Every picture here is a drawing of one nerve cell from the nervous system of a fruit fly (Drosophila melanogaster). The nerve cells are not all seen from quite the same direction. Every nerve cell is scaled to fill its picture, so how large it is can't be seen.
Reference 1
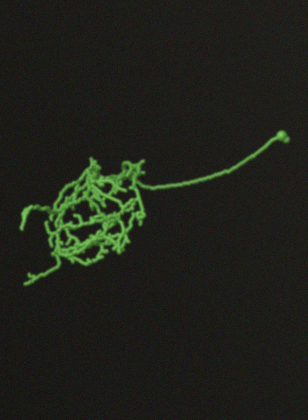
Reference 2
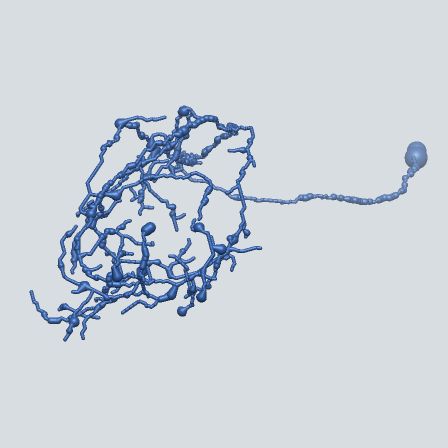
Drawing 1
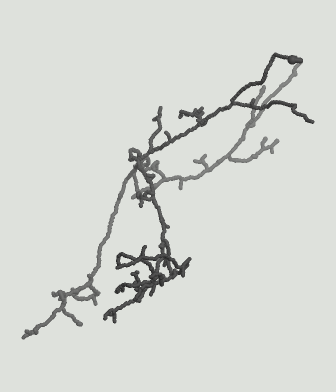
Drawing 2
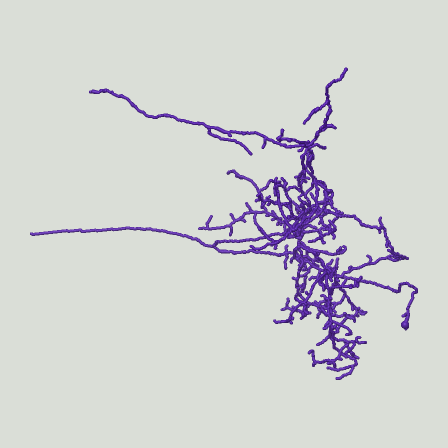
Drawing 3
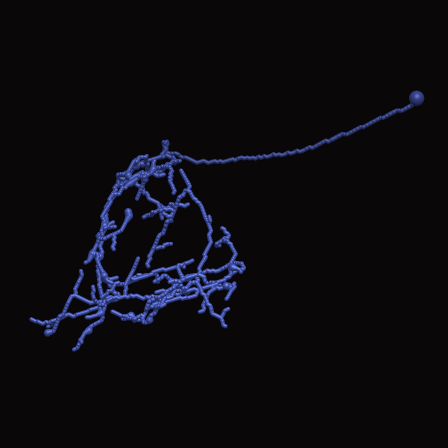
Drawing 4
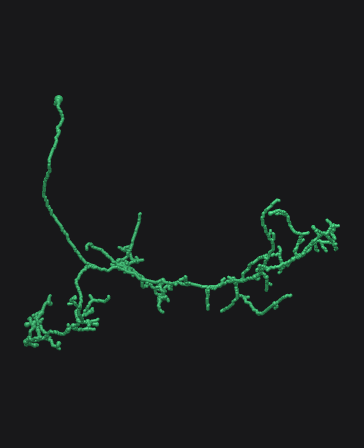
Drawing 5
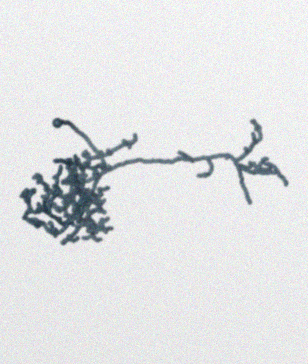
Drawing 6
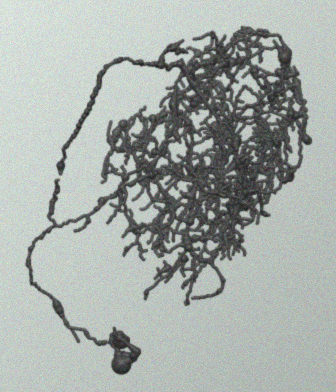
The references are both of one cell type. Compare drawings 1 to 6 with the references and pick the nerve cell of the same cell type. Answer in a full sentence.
The nerve cell in drawing 3 is of the same cell type.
